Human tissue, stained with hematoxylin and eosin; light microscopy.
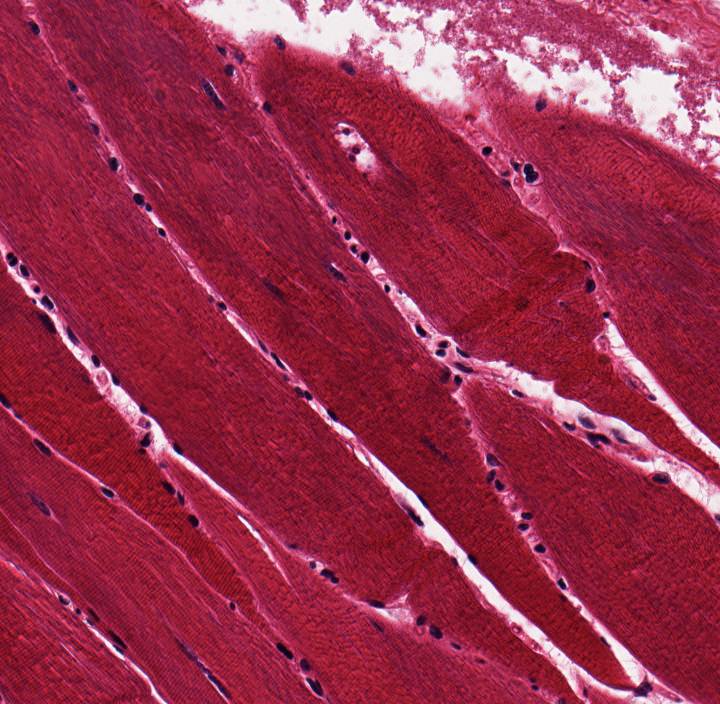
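Skeletal muscle. First, the fibre cytoplasm stains a deep, uniform red with eosin. Second, the small dark oval nuclei lie at the fibre edges rather than centrally. Third, each fibre runs separately, without branching into its neighbours. Finally, narrow pale clefts of delicate connective tissue, holding scattered small nuclei, divide the fibres.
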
